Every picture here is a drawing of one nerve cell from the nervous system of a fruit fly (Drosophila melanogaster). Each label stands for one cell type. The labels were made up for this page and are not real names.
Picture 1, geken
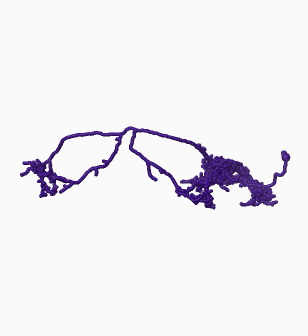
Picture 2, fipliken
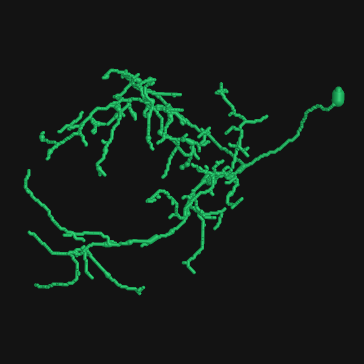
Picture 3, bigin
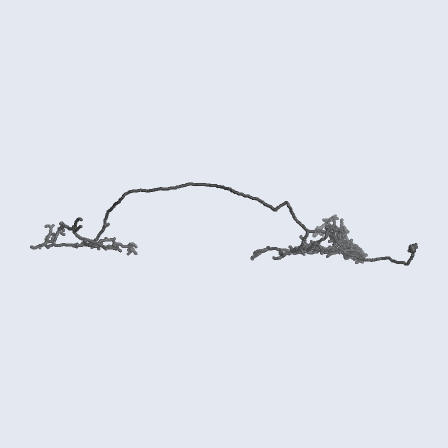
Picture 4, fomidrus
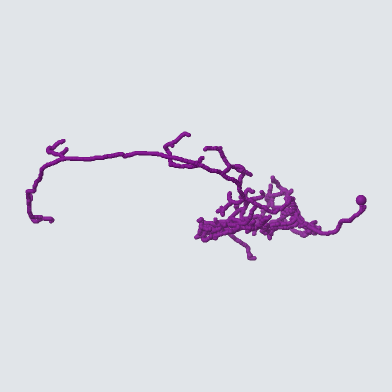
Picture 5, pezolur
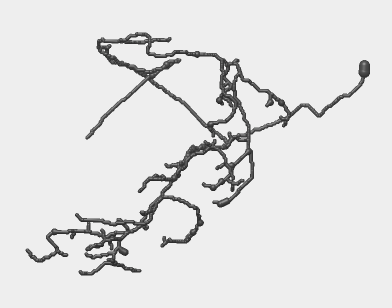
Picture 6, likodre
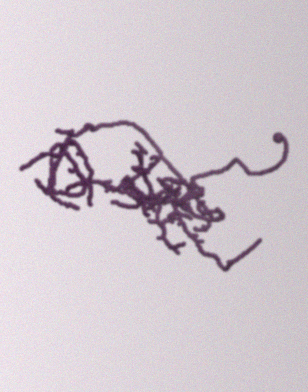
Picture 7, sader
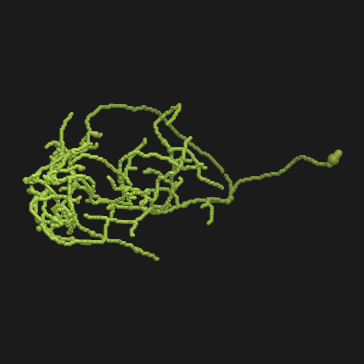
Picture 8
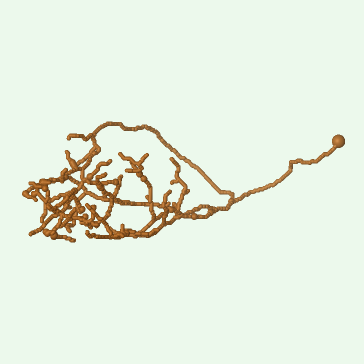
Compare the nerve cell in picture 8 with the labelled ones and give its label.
sader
